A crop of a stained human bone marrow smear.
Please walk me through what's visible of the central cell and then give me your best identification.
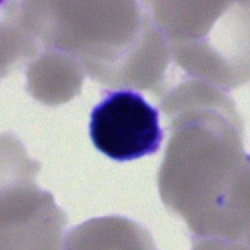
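A roughly round cell with a slightly bumpy margin. Its dark-staining nucleus fills almost the entire cell. Any cytoplasm forms at most a very thin rim, hard to separate from the nucleus. No granules are visible. This is a lymphocyte.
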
